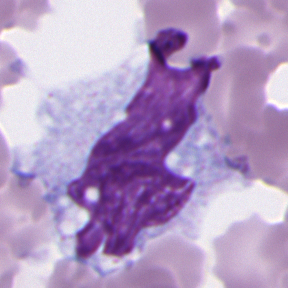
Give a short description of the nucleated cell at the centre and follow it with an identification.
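Elongated, the nucleus runs diagonally from upper right to lower left, and its upper end splits into two small knob-like tips. Around it the cytoplasm is a pale greyish-blue, with more of it showing on the left of the nucleus than on the right. I take this to be a monocyte.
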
